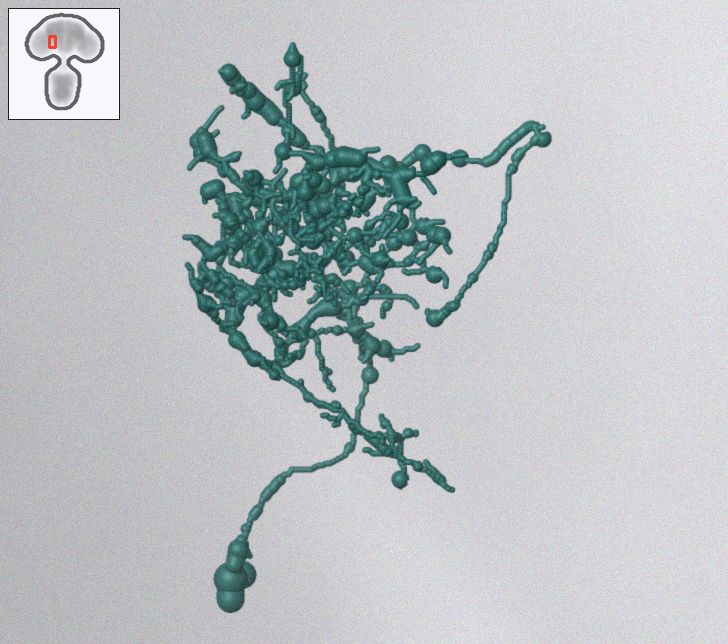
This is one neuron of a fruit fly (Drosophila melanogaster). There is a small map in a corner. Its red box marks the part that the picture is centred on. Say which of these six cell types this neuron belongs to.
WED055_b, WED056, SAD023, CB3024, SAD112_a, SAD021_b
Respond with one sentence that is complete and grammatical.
The type of this neuron is the cell type WED055_b.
